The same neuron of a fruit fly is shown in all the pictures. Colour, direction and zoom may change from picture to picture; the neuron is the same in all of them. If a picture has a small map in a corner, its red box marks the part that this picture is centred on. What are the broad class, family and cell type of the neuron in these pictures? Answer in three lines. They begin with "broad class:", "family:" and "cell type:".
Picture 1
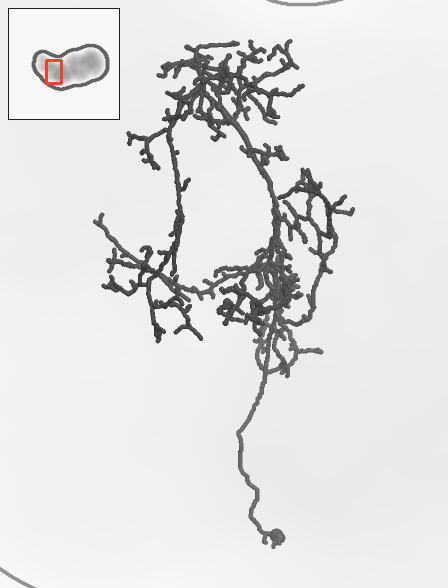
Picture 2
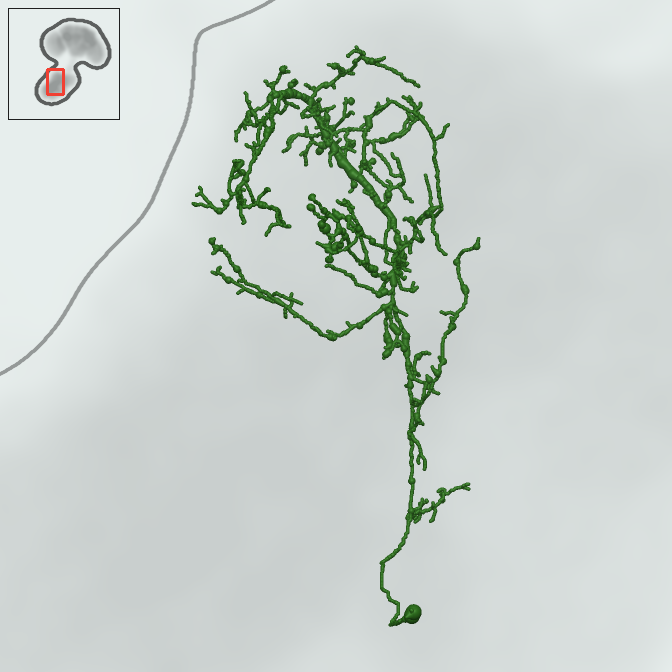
broad class: nerve-cord intrinsic neuron
family: hemilineage 06B
cell type: IN06B043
